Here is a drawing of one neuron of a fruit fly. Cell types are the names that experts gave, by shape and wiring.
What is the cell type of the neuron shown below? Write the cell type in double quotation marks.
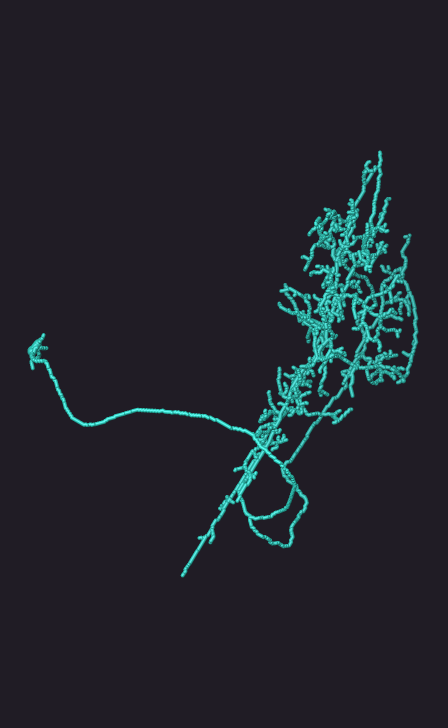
"IN02A021"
